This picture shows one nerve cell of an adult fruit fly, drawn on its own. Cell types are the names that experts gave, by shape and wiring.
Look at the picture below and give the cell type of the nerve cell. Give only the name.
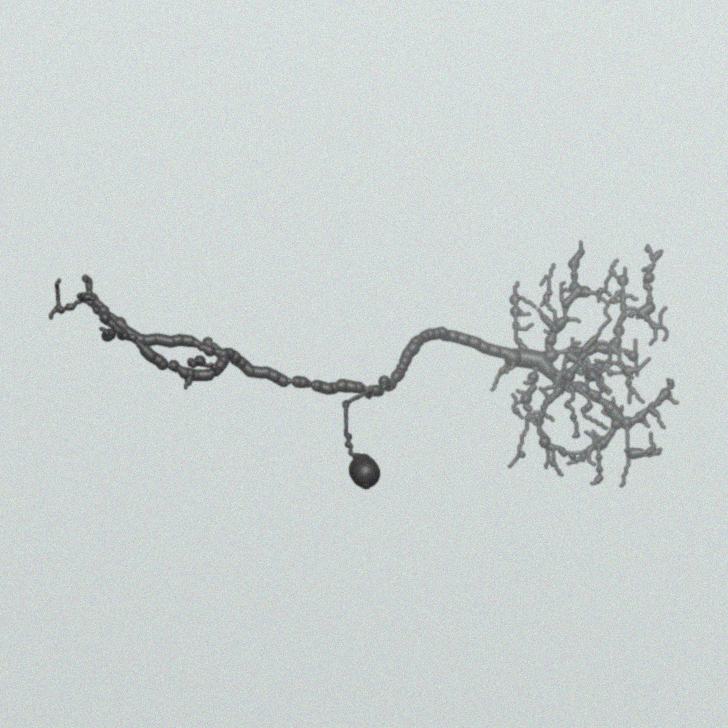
LC4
